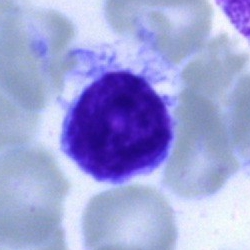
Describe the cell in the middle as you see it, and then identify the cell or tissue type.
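Look how dense that chromatin is, deep purple right through the nucleus. There's barely any cytoplasm; you can hardly see a rim around the nucleus. Along the upper edge, fine wispy pale-violet projections fan out, while the lower border stays smooth and has none. It's a lymphocyte.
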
